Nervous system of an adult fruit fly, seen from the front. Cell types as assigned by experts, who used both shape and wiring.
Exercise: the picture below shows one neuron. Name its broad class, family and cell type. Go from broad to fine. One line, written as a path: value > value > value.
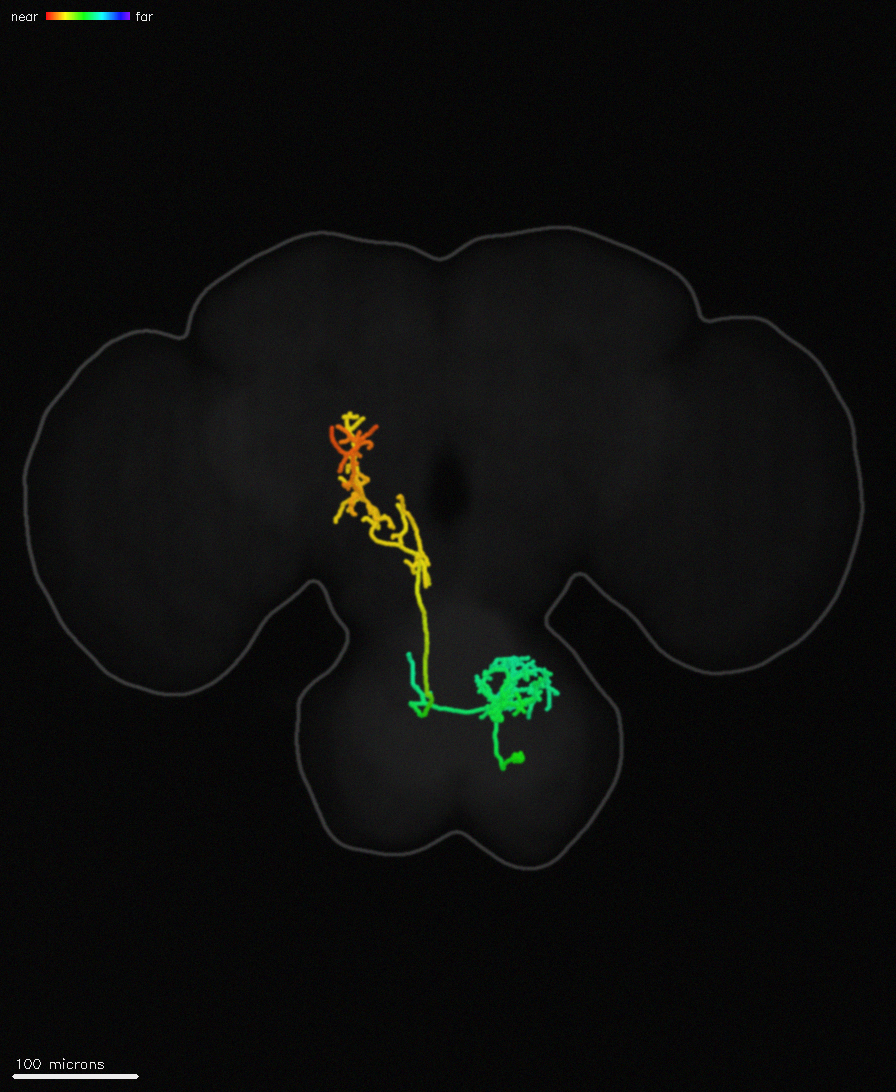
ascending neuron > hemilineage 07B > AN07B037_a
